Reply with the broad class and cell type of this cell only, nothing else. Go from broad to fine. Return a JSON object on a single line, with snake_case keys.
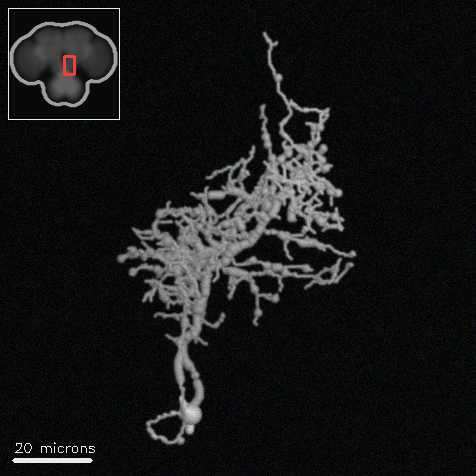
{"broad_class": "central-brain intrinsic neuron", "cell_type": "GNG195"}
